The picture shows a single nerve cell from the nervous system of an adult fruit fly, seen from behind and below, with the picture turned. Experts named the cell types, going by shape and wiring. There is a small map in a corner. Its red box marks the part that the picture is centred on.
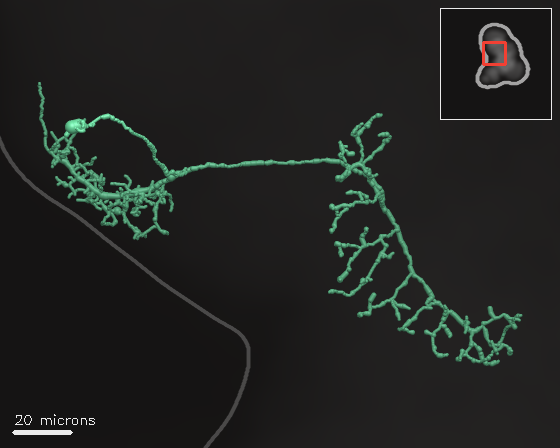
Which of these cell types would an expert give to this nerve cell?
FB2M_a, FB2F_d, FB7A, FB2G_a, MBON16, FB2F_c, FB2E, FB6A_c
FB7A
